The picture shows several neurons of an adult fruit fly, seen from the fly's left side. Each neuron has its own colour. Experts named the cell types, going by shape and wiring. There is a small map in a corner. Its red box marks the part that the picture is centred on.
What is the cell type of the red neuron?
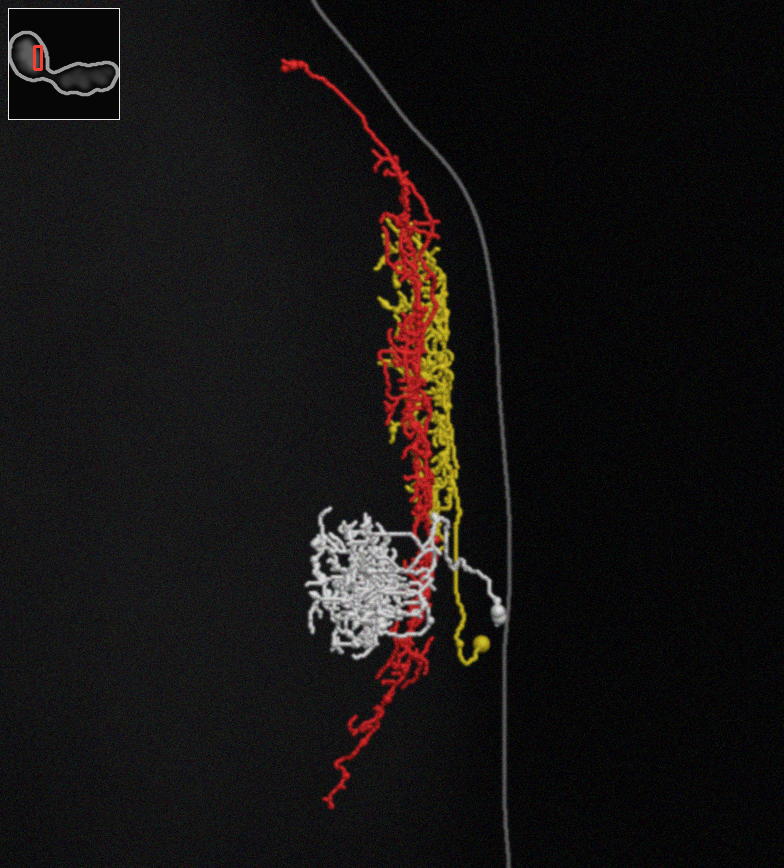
LPi2c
